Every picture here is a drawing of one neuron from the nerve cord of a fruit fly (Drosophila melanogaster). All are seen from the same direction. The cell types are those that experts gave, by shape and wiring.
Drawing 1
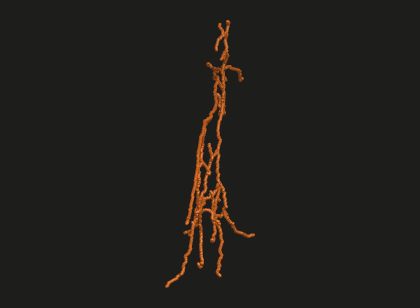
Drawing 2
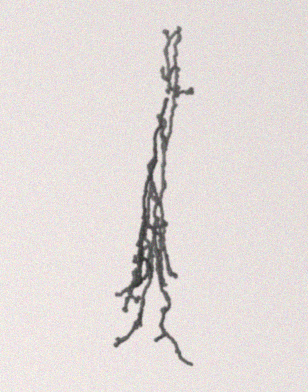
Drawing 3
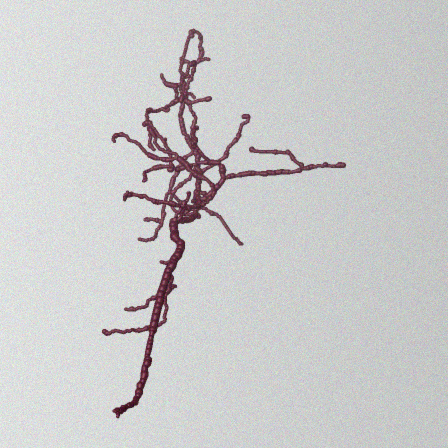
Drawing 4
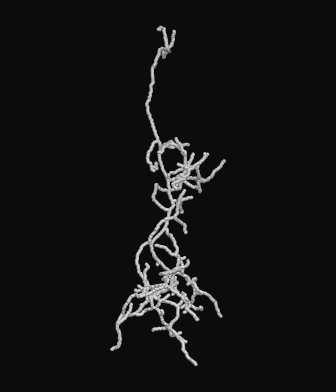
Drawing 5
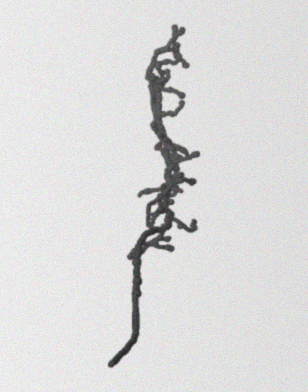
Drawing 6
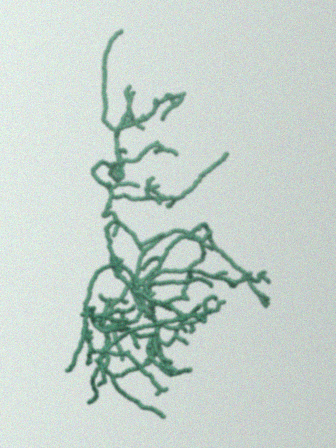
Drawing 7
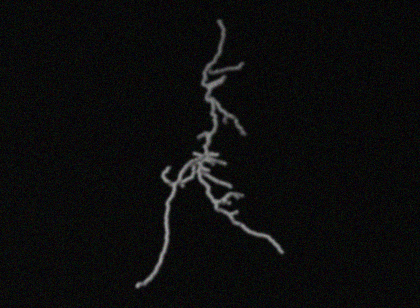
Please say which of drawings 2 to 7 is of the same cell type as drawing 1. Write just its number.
2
